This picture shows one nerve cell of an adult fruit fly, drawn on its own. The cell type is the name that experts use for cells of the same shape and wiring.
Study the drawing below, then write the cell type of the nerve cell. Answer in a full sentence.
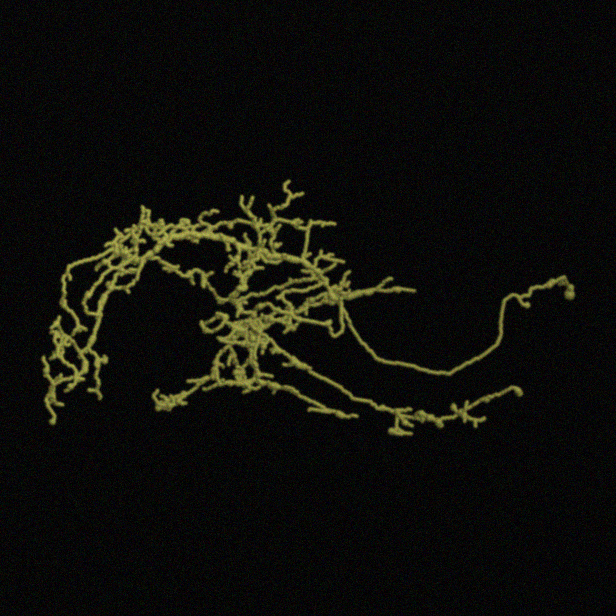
The cell type is CL068.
